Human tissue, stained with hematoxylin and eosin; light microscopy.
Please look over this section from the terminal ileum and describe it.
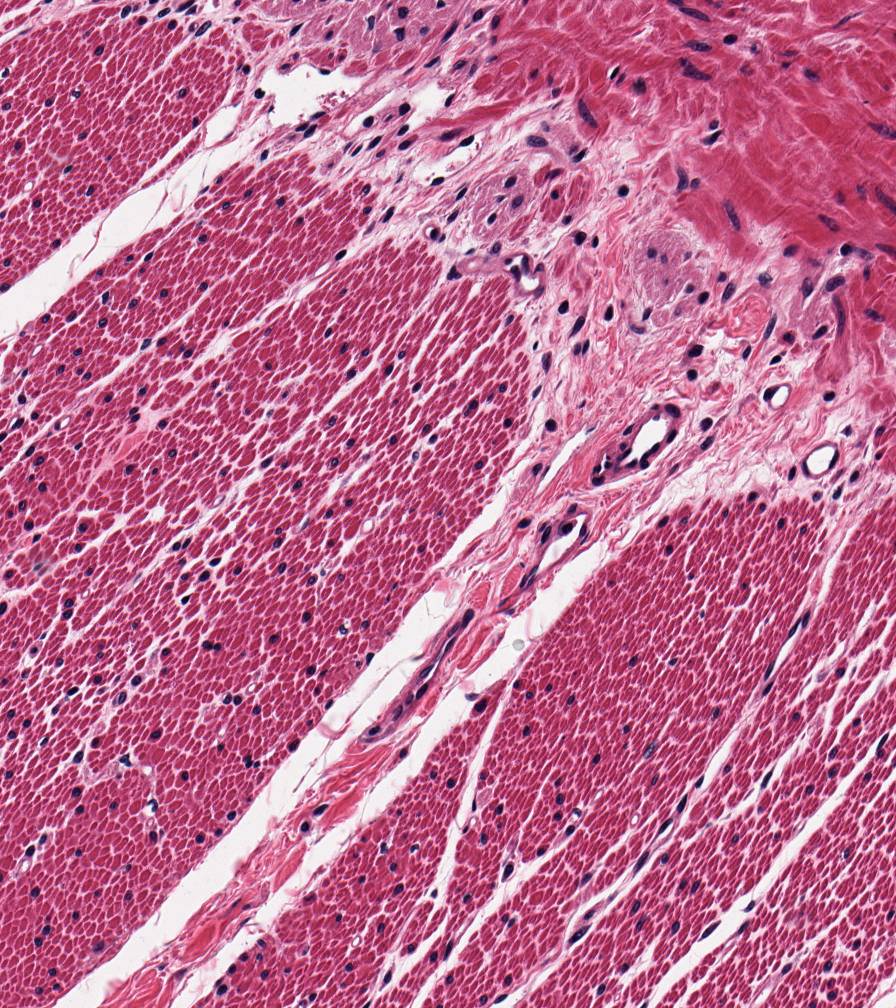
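It's mostly cross-cut muscle bundles, with pale septa running diagonally, lower left to upper right. Inside, the cells are small, closely packed and pink, with dark round nuclei scattered through. The upper right corner is cut lengthwise, nuclei elongated and cigar-shaped. Right of centre, small thin-walled vessels with round empty lumens lie in connective tissue.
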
